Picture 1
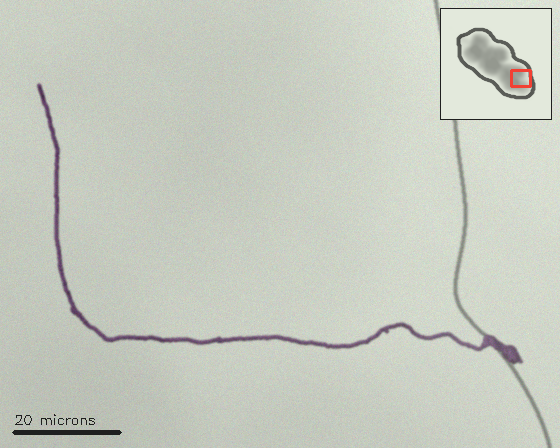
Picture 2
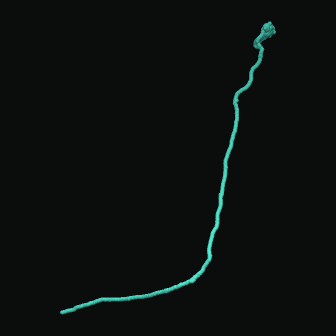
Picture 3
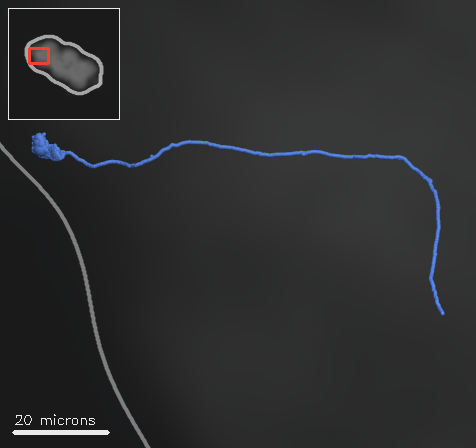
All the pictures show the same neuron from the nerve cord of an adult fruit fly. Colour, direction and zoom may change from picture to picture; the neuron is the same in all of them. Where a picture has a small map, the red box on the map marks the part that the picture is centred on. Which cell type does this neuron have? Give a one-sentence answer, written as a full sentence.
The cell type that fits this neuron is IN21A086.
